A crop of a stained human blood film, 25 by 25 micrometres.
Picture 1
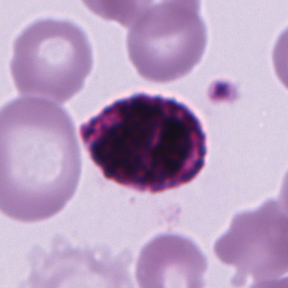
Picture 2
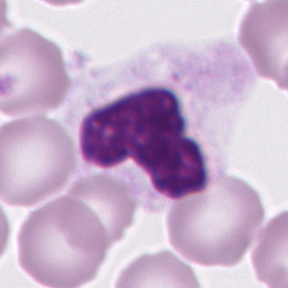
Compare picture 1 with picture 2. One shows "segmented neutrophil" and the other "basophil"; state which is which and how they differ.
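Picture 1: basophil. Picture 2: segmented neutrophil. Basophil: oval outline, finely bumpy edge, about 11 by 9 micrometres. Crowded with coarse dark purple granules, some near the rim tinted magenta. Granules so dense that the nuclear outline cannot be traced.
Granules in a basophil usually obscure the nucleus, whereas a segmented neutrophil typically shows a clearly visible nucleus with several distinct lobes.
Segmented neutrophil: dark purple, densely clumped chromatin; abundant pale greyish lilac cytoplasm, widest above and to the right of the nucleus. Fine, scattered pinkish-purple granules in the cytoplasm.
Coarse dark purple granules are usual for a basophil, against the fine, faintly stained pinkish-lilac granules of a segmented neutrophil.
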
